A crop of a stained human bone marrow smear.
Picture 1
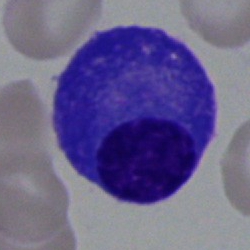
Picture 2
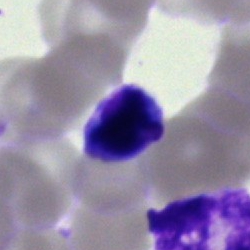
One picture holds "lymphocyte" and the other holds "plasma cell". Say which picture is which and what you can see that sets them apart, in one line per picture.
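Picture 1 shows a plasma cell: The cytoplasm is abundant and takes up more of the cell than the nucleus.
Picture 2 shows a lymphocyte: Cytoplasm is scant, at most a thin rim at the edge.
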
